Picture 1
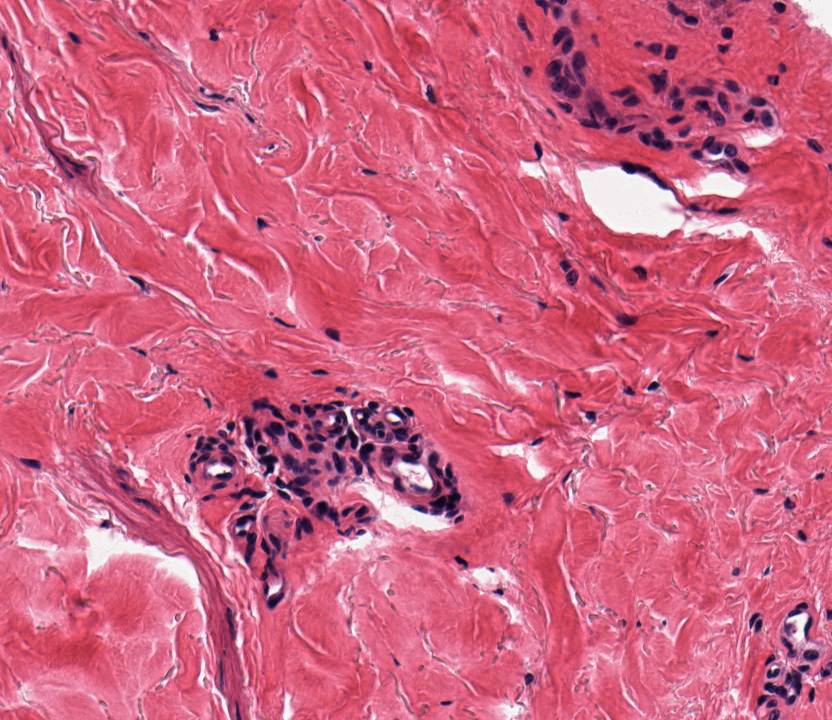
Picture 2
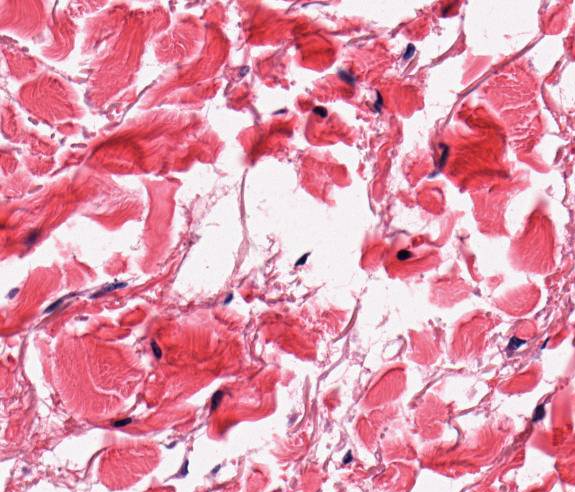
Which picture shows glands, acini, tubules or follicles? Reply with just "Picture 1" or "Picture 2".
Picture 1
